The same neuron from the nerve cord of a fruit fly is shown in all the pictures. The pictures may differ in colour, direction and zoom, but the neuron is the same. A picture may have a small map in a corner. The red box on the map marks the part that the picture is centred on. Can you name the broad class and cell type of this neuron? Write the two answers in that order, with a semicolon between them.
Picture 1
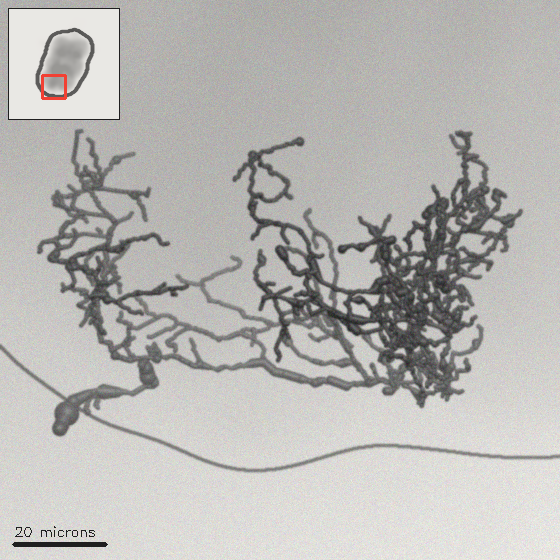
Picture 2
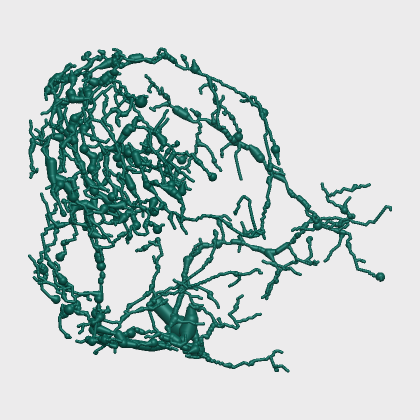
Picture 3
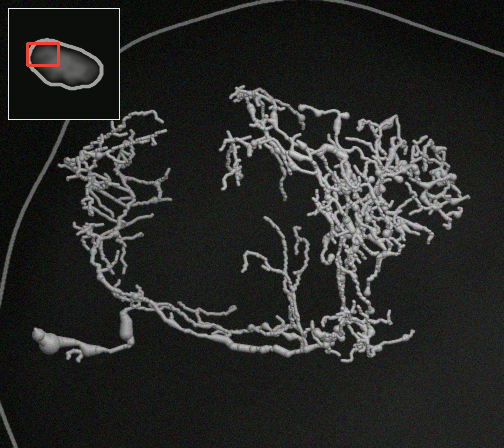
nerve-cord intrinsic neuron; INXXX374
